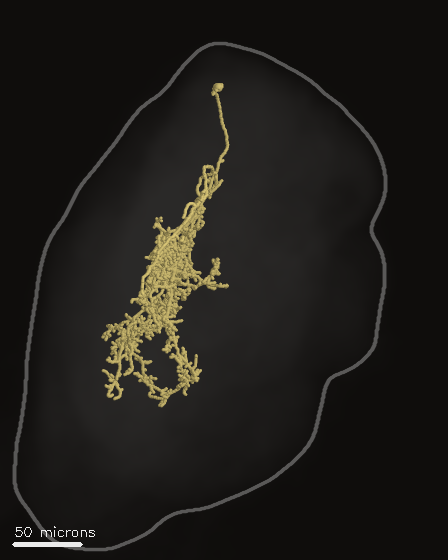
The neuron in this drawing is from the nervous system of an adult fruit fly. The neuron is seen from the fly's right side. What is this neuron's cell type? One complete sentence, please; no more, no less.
The neuron has PS112 as its cell type.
